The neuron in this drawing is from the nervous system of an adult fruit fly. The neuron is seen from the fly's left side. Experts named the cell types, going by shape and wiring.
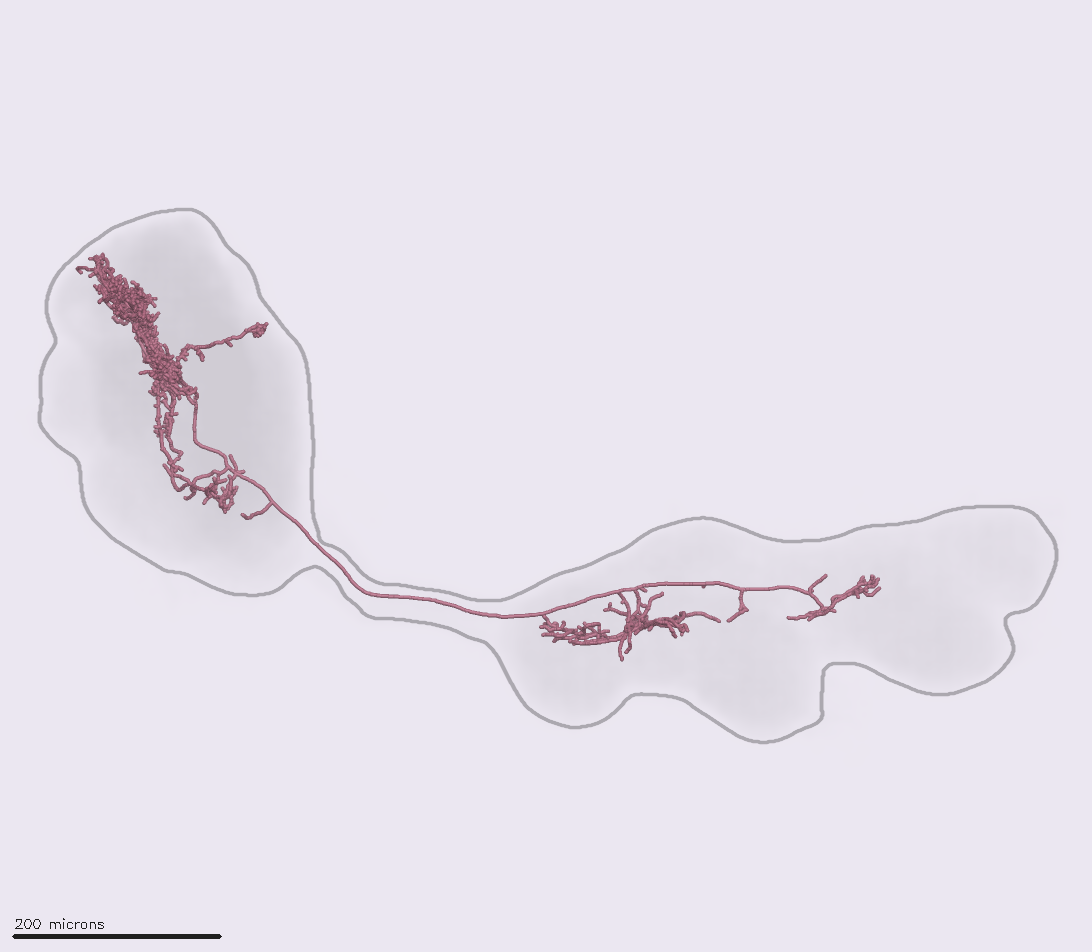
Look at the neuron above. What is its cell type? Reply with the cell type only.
DNp36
